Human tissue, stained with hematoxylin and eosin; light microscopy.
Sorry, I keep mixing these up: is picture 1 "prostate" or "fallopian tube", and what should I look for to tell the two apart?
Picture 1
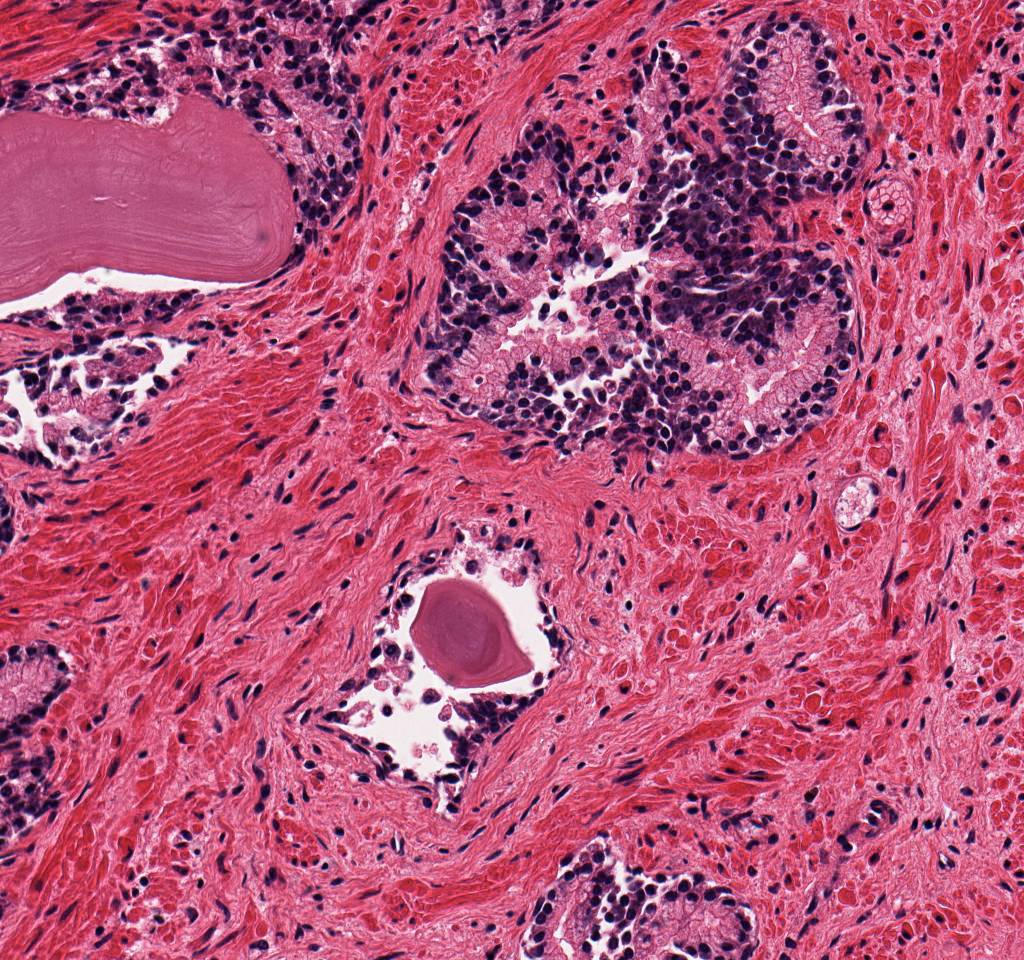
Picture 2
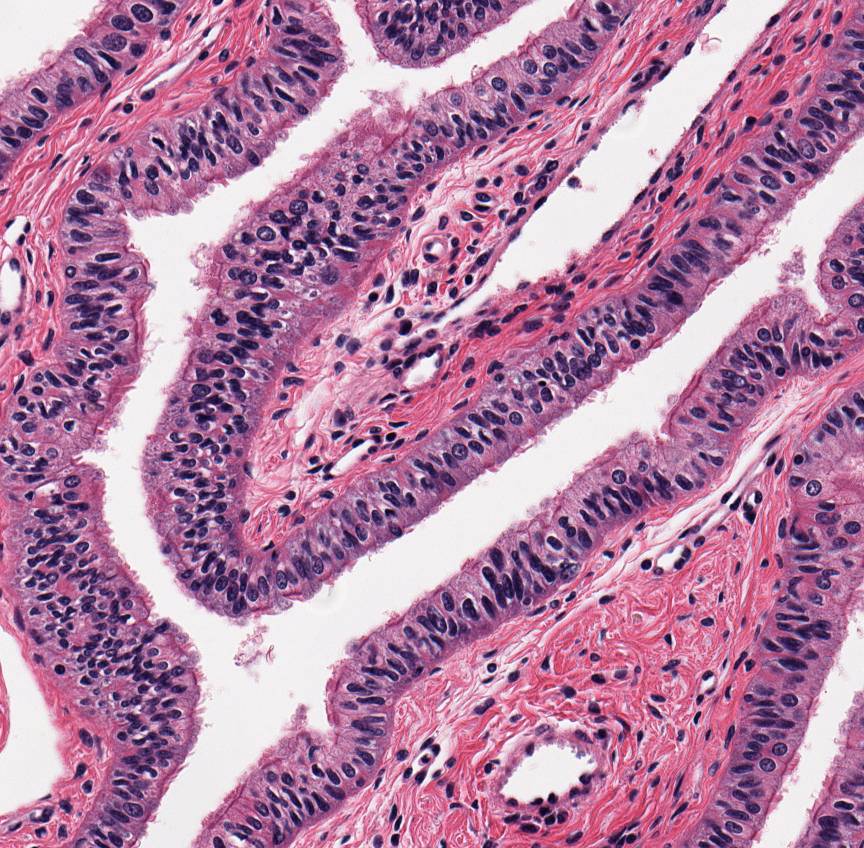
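Picture 1 is prostate; picture 2 is fallopian tube. In the prostate, scattered glands sit in a stroma that fills most of the field, and the large gland at top centre-right has its epithelium thrown into branching papillary infoldings. That epithelium is made of tall cells with pale, finely vacuolated cytoplasm and dark round nuclei. The prostate stroma consists of bright pink smooth muscle bundles whose spindle nuclei run in varied directions. In the fallopian tube, each frond is covered on both sides by an epithelium of tall columnar cells. Their nuclei are elongated, dark and crowded, stacked at different heights, and most lie with the long axis perpendicular to the stroma beneath. Toward the free surface, the cytoplasm is pale pink.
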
